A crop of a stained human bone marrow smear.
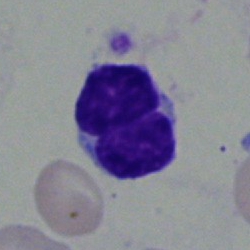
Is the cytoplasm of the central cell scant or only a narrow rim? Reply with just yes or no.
Yes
